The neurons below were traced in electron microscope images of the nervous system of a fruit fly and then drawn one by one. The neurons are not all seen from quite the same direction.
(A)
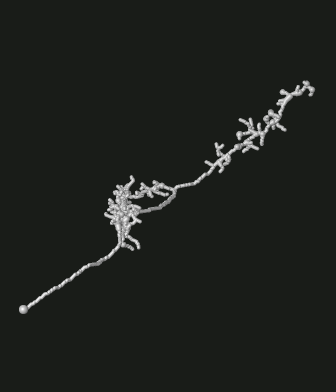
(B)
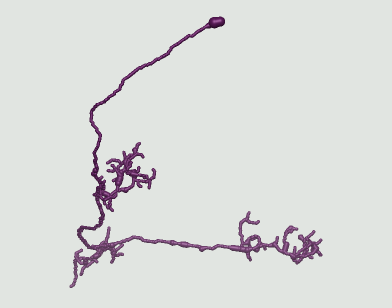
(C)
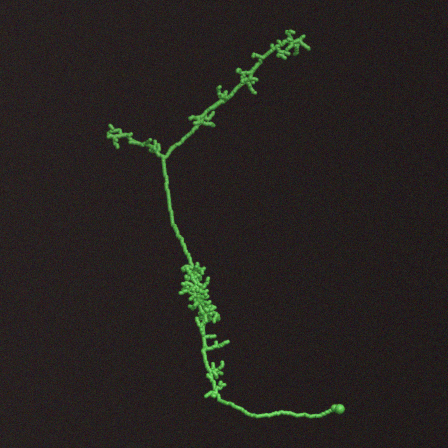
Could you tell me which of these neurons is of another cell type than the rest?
B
